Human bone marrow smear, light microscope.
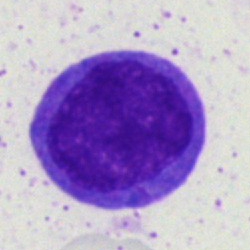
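Blast, central cell. Outline round to slightly oval, smooth. Chromatin finely textured, deep purple, with small paler spots scattered through it. Cytoplasm a narrow deep-blue rim around the nucleus; no vacuoles seen.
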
